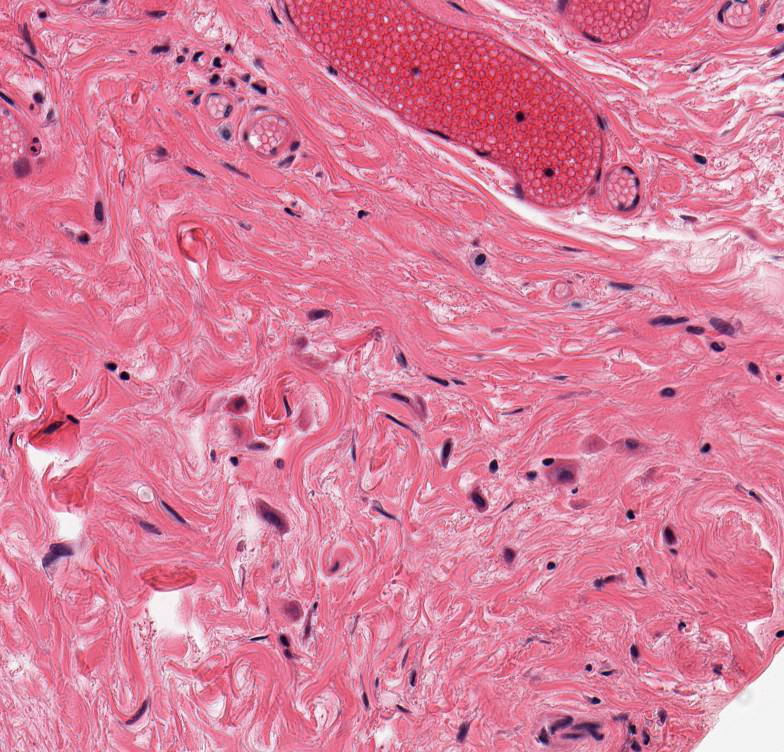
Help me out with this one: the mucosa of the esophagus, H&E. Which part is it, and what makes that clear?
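That's loose connective tissue, although almost the whole field is dense collagenous connective tissue. In the lower half the collagen bundles are wavy and run in varied directions.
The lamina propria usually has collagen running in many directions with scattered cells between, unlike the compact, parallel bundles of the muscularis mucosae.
Its stromal nuclei are sparse and dark, mostly spindle-shaped or small and round, and a few small spaces holding red blood cells sit toward the left.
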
